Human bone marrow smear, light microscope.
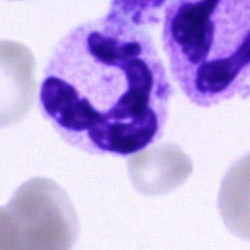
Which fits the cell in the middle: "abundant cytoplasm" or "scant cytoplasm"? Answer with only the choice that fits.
Abundant cytoplasm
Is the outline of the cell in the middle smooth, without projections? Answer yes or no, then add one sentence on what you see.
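Yes. The cell outline is round and smooth.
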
